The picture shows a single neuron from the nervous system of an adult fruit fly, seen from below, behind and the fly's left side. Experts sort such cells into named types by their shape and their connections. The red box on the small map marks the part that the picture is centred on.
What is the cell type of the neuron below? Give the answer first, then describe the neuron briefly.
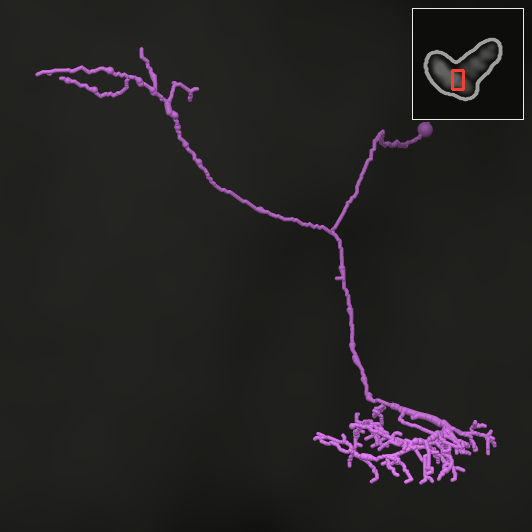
Its cell type is LC22. This is a visual projection neuron. The picture shows dozens of branch ends. In this view it is about as wide as it is tall.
